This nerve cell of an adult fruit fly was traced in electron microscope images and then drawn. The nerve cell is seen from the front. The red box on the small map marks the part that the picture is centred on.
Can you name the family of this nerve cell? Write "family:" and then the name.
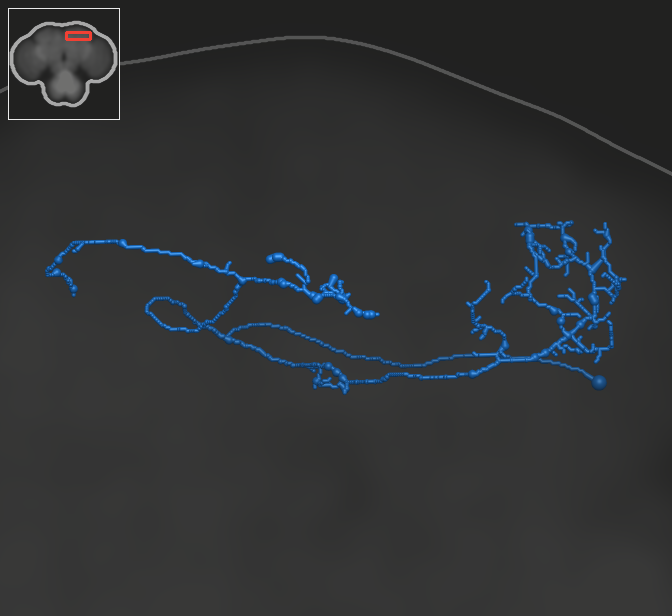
family: hemilineage DL1_dorsal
